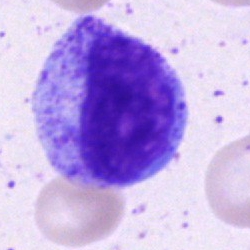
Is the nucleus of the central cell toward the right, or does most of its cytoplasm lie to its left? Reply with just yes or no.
Yes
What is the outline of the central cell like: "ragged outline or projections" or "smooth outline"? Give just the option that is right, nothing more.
Smooth outline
